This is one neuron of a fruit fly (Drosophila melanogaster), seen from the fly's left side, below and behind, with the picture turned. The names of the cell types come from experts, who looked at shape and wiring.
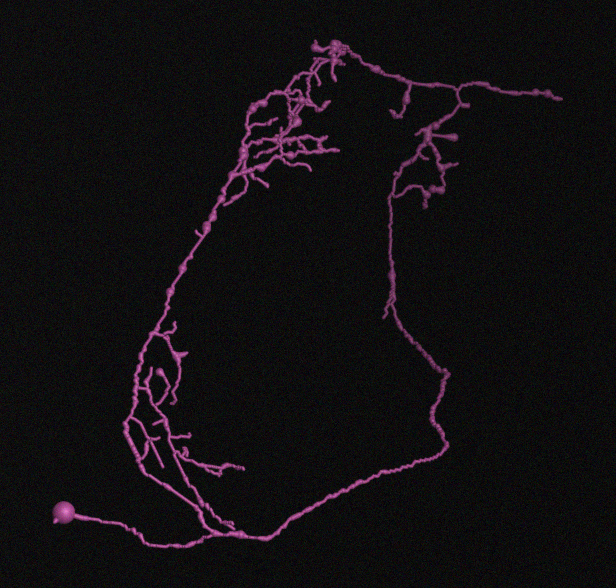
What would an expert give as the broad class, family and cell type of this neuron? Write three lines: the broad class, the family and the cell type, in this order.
central-brain intrinsic neuron
hemilineage LHl2_dorsal
CB1289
